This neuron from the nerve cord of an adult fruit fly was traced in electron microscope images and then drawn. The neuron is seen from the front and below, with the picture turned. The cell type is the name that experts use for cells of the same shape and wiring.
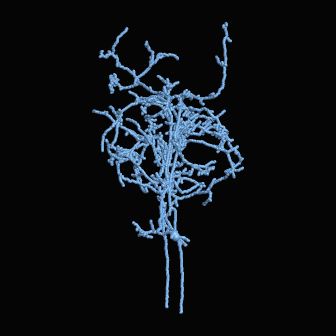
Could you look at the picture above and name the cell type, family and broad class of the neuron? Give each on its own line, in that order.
AN01A033
hemilineage 01A
ascending neuron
